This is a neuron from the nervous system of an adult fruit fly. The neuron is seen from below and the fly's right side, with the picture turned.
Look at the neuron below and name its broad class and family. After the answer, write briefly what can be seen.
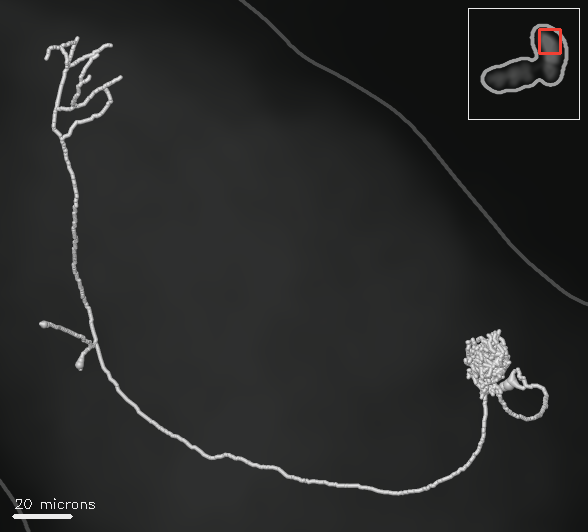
Its broad class is central-brain intrinsic neuron. Its family is hemilineage ALad1. It lies in the brain. The cell body is at the lower right of the picture. From left to right in the picture it spans about 180 microns.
